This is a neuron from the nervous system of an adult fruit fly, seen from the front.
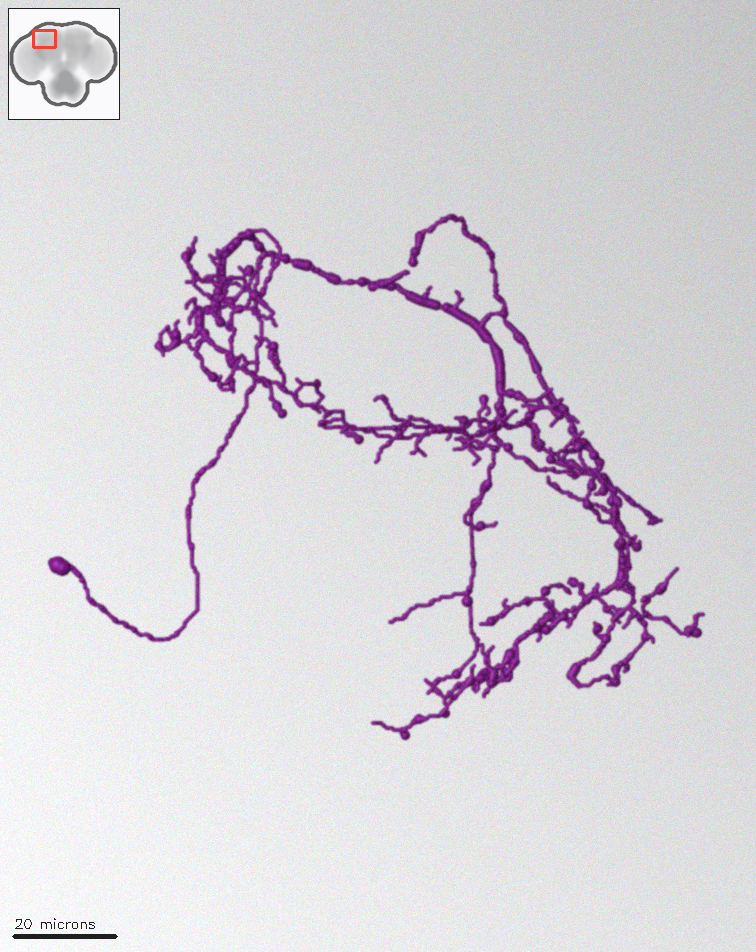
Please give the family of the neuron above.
hemilineage SIPa1_ventral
